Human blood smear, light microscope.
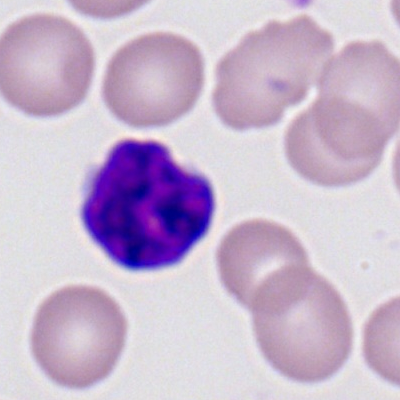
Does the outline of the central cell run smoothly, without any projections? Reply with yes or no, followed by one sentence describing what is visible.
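No. The cell outline is roughly round with a slightly uneven, bumpy edge.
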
